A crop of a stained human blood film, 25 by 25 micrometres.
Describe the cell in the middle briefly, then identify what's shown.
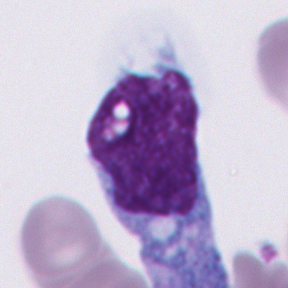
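First, shape: the cell is drawn out downward into a long tail of cytoplasm running to the bottom edge of the picture. Second, nucleus: its outline is irregular and angular. Third, cytoplasm: pale greyish blue. Fourth, margins: faint wispy threads stick out from the top of the cell. Name: monocyte.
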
